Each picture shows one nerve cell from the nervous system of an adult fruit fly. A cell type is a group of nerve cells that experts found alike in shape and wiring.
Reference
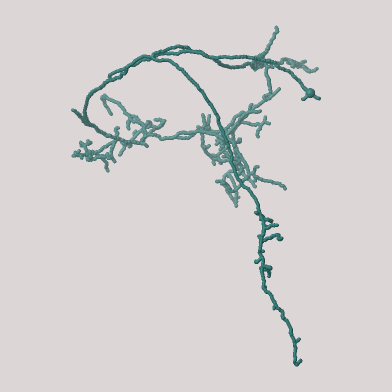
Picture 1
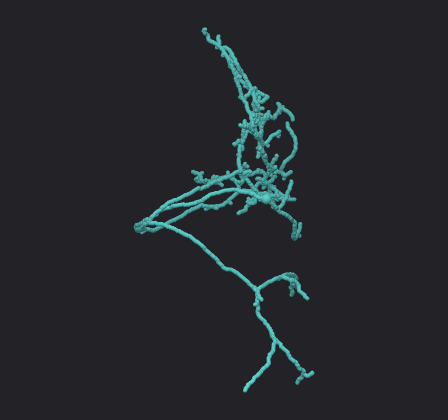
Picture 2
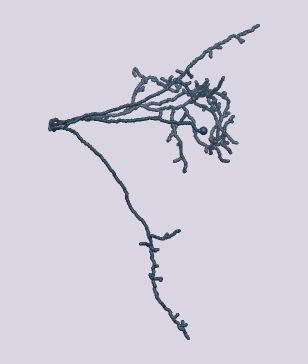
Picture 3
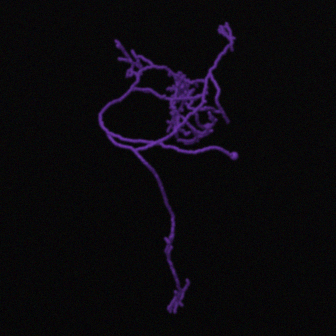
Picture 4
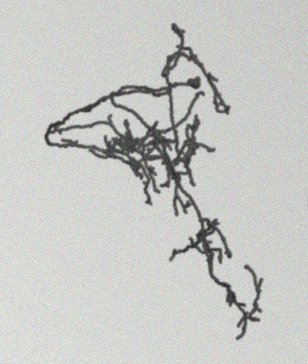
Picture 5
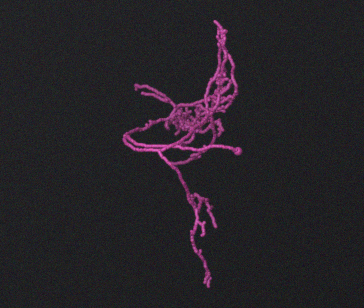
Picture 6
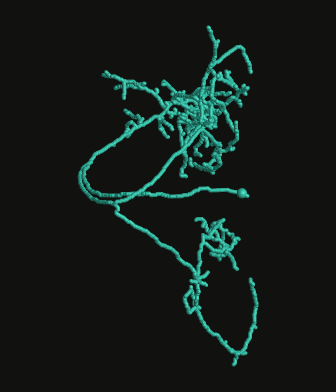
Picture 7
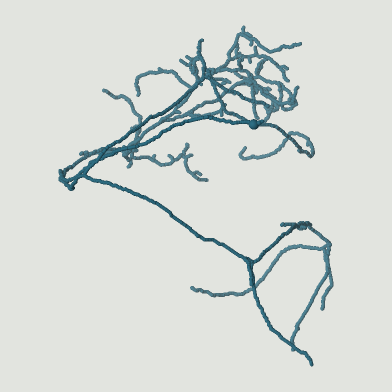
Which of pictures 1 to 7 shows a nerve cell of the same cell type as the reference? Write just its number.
2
